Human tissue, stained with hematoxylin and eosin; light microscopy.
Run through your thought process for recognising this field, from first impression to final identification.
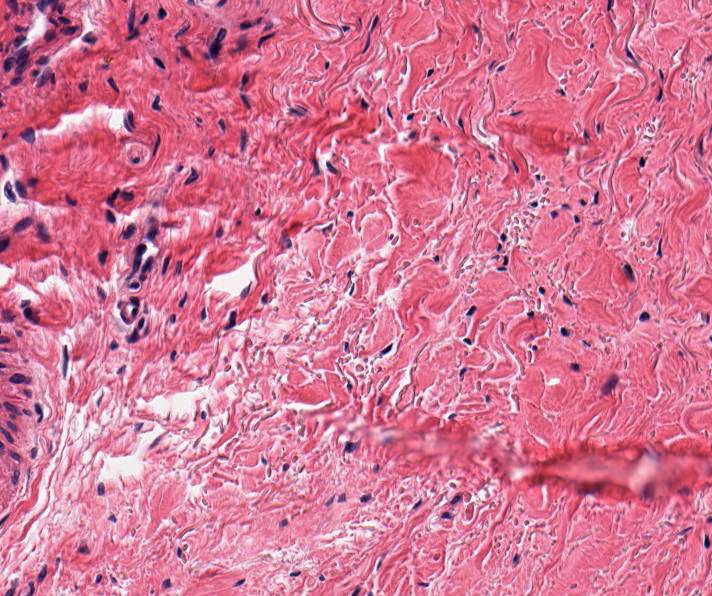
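I'd call this dermis. Dense connective tissue fills the whole field: thick, wavy eosinophilic collagen bundles running in many different directions, with only sparse, small, dark spindle-shaped fibroblast nuclei scattered between them.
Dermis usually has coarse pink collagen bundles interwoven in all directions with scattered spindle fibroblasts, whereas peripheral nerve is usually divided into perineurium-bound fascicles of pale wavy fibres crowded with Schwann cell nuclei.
Along the upper left edge the nuclei are more crowded than elsewhere.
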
